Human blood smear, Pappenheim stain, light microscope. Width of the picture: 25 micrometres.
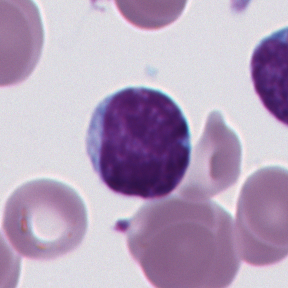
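Typical lymphocyte at the centre of a stained smear of human peripheral blood: outline round and smooth; chromatin dark purple and coarsely clumped; cytoplasm pale blue, forming a thin rim that is widest on the left side.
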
